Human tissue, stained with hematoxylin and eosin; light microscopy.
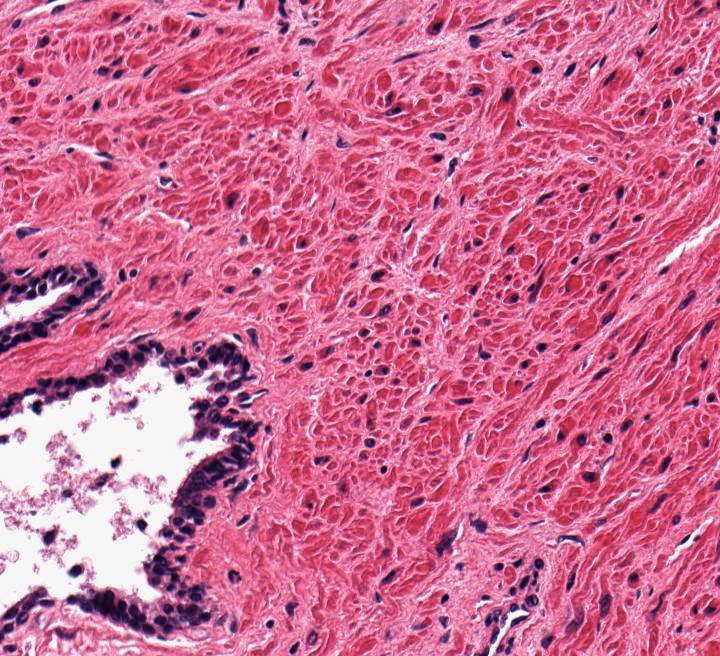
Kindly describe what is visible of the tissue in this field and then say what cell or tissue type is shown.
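Smooth muscle fills most of the field in interlacing bundles cut in different planes. Centrally, many cells are cut crosswise: rounded pink profiles with a central nucleus. Glandular spaces lie only along the left edge; the large one at lower left is lined by epithelium with crowded dark nuclei stacked in more than one layer. So: prostate.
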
